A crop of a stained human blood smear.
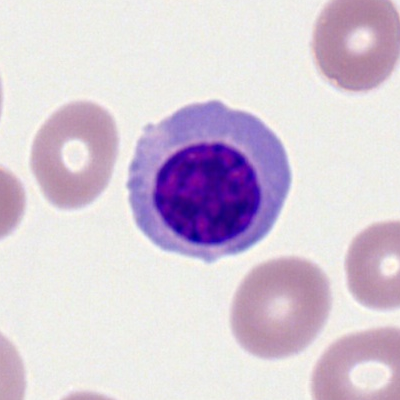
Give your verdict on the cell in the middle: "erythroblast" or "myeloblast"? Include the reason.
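This is an erythroblast, not a myeloblast. What decides it is the chromatin, which is dark purple and coarsely clumped into patches.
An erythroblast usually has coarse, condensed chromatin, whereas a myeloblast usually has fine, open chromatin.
The cell is round, with a slightly uneven edge on its left side, and its cytoplasm, widest above the nucleus, shows no granules.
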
